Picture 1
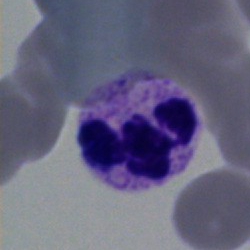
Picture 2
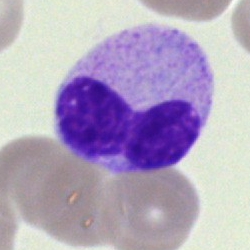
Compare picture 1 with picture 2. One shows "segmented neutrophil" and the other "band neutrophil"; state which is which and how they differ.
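Picture 1 shows a segmented neutrophil; picture 2 shows a band neutrophil. First, the nucleus: in picture 1 it is divided into several separate lobes, strung across the cell from left to right.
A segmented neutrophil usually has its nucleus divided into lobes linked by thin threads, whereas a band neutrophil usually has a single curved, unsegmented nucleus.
In picture 2 the nucleus lies across the lower half of the cell, and its chromatin is dark purple and coarsely clumped. Second, the cytoplasm: it is pale pinkish-lilac in picture 1, while in picture 2 abundant pale lilac cytoplasm fills the upper part of the cell.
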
